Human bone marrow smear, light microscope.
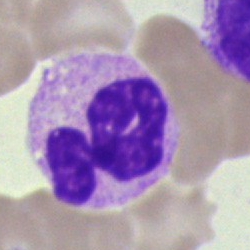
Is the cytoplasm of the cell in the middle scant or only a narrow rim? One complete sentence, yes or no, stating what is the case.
No, abundant cytoplasm encircles the nucleus of the cell.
